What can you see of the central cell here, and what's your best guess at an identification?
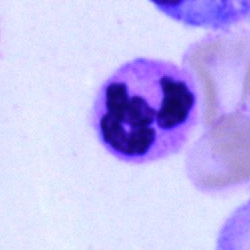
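Nucleus split into several separate lobes. No nucleoli visible. Cytoplasm pale pink, without coarse, large granules. This is a segmented neutrophil.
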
